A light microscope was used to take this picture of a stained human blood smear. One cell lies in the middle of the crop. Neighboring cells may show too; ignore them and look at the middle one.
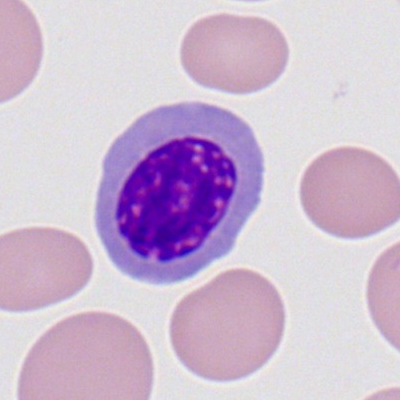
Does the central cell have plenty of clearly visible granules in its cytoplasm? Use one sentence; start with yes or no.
No, there is no granule to be seen in the cell's cytoplasm.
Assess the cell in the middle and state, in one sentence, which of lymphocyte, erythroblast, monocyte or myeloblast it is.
The cell featured at the centre of this crop is an erythroblast.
